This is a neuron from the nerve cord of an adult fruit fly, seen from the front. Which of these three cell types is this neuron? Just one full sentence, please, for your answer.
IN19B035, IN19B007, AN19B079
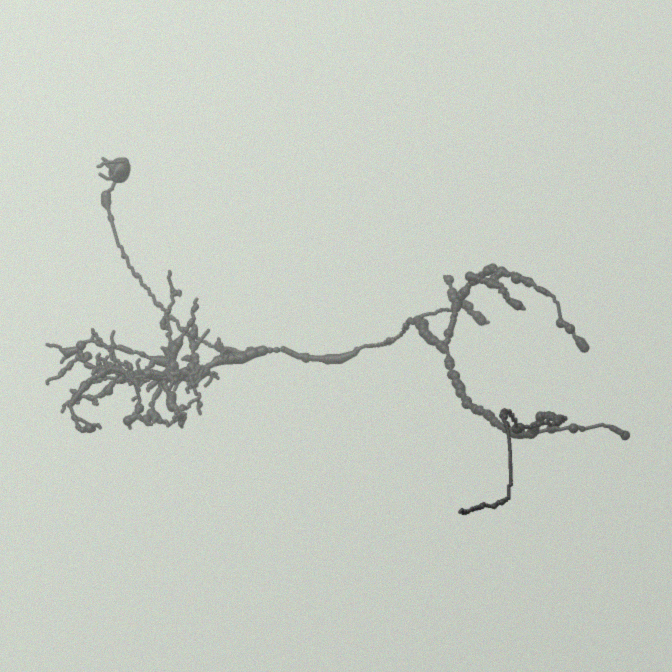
The cell type name for this neuron is AN19B079.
